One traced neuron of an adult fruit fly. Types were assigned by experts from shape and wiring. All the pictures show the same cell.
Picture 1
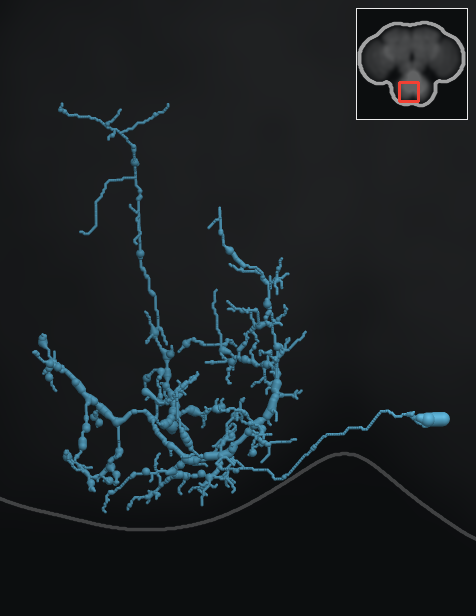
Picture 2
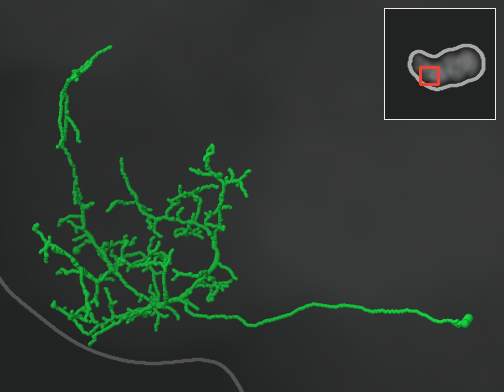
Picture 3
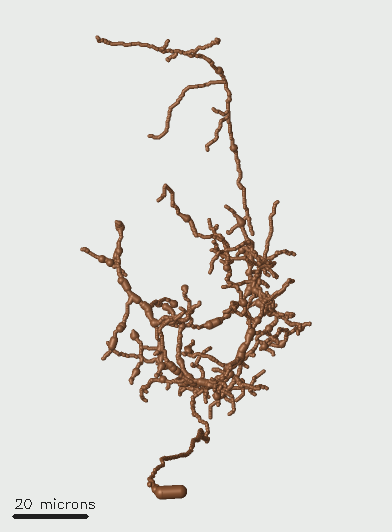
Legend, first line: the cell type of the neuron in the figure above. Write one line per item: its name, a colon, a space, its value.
cell type: IN13B051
